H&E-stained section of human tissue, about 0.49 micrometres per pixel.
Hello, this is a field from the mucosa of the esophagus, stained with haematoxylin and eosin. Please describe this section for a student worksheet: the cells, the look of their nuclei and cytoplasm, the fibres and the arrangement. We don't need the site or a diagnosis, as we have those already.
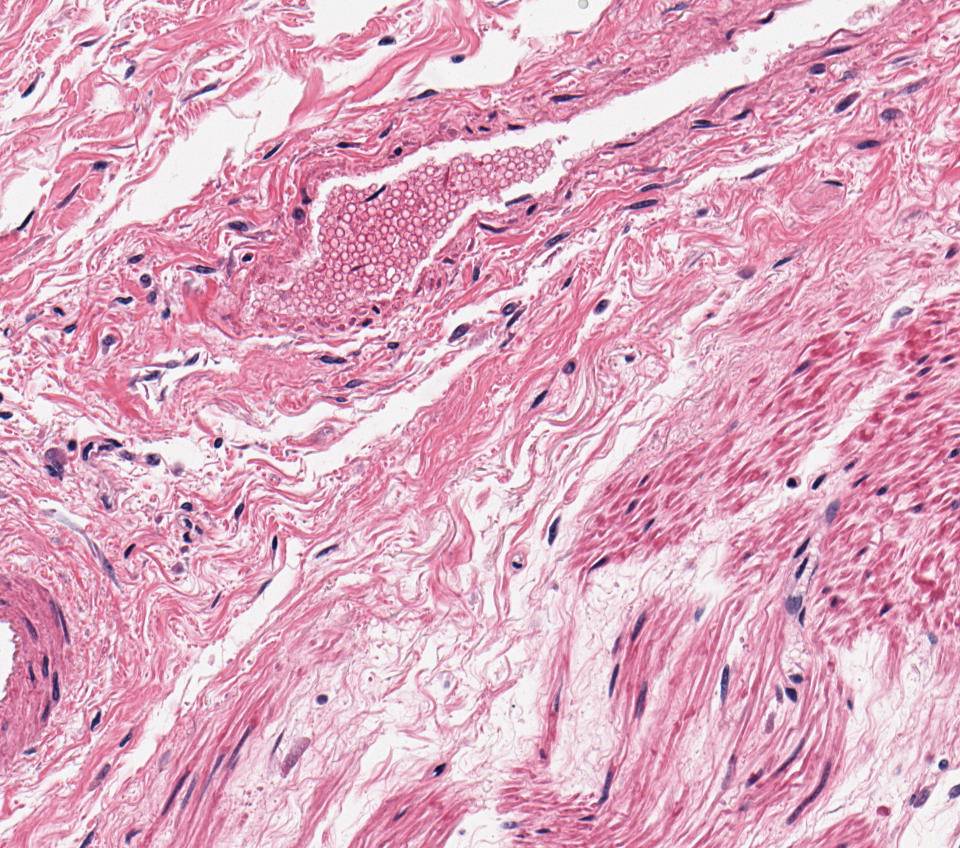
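Bundles of smooth muscle cells with elongated, blunt-ended nuclei occupy the lower right part of the field. At the right edge, smooth muscle bundles cut transversely appear as deep pink clusters with scattered round nuclei. A vessel with a thick cellular wall and an empty lumen lies at the left edge in the lower half. Nuclei scattered among the collagen are mostly dark and spindle-shaped.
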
